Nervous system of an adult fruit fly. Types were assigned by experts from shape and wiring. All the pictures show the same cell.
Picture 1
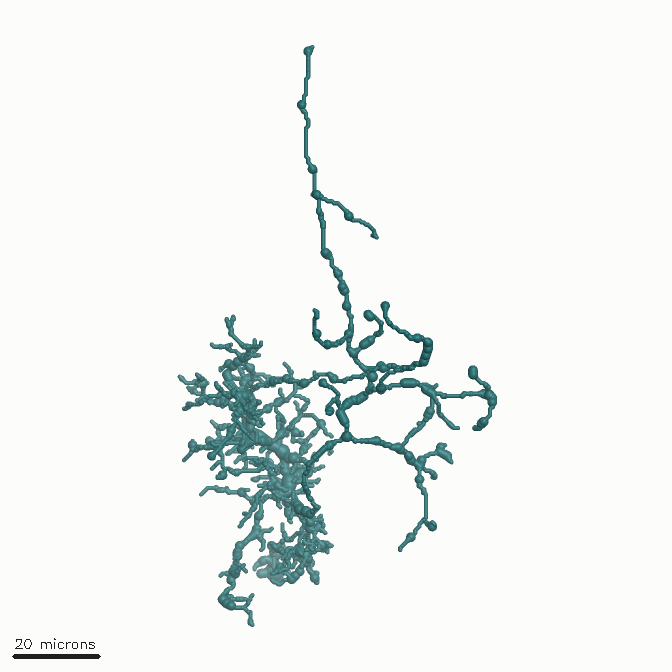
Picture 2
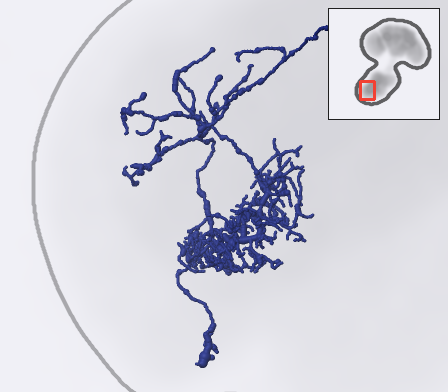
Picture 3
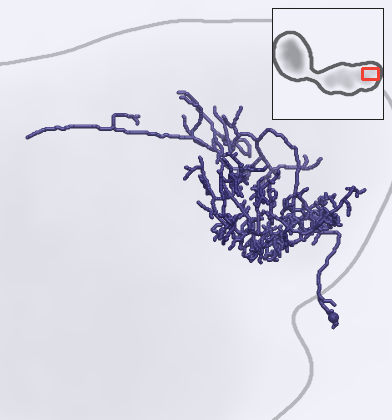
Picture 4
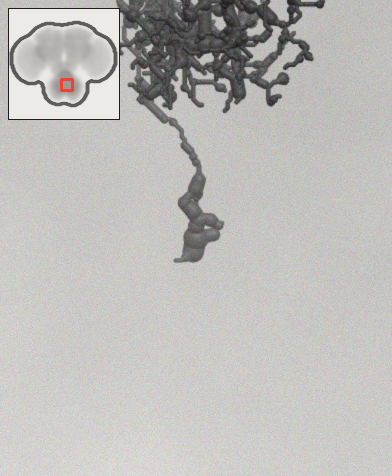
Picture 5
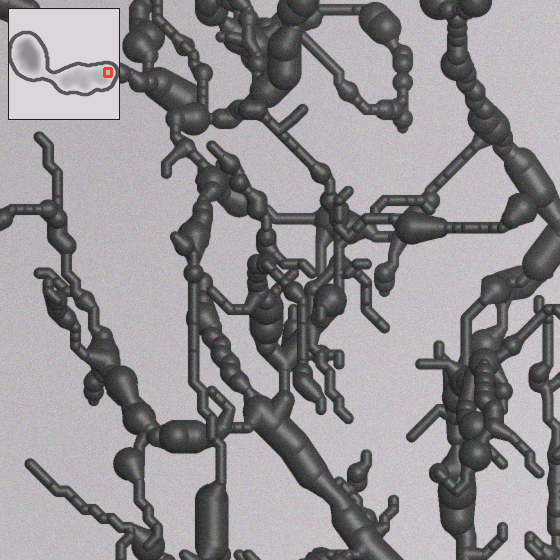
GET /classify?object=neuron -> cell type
INXXX334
